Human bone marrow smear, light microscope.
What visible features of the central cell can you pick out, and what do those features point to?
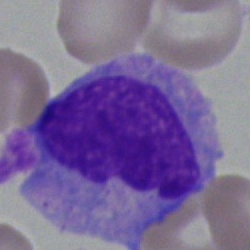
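Outline: irregular, with a frayed, ruffled edge along the upper right. Nucleus: large, its lower border notched and indented. Chromatin: finely stippled with small paler spots, not coarsely clumped. Cytoplasm: pale greyish blue. Name: monocyte.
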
